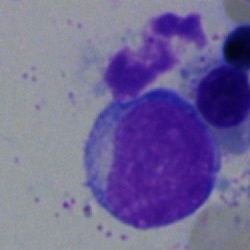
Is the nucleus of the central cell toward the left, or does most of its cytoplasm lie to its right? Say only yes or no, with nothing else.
No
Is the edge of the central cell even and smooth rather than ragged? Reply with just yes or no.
Yes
